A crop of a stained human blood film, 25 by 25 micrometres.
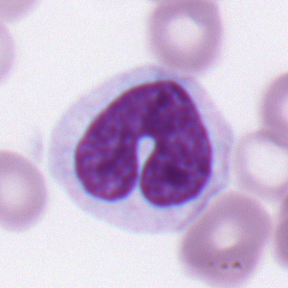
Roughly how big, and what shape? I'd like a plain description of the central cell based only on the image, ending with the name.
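Measured across, the cell is about 15 micrometres and its nucleus about 12 micrometres. The nucleus is one continuous mass, not split into separate lobes joined by threads, and a deep narrow cleft enters it from the lower edge. Its chromatin is dark purple, patchy and clumped. The rim of cytoplasm is narrowest at the top of the cell. The central cell is a band neutrophil.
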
